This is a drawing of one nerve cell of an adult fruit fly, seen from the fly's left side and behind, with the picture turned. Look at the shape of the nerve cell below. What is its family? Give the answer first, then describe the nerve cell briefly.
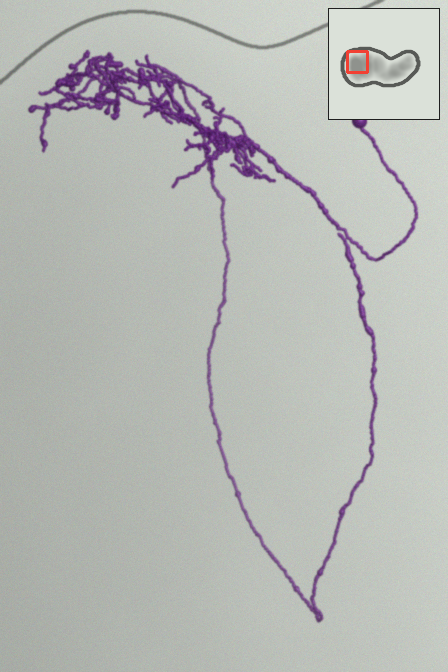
Its family is hemilineage DM2_central. This is a central-brain intrinsic neuron. Dozens of branch ends can be seen. As drawn here it is taller than it is wide.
